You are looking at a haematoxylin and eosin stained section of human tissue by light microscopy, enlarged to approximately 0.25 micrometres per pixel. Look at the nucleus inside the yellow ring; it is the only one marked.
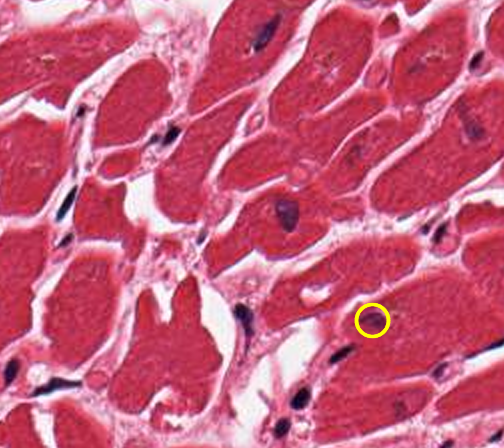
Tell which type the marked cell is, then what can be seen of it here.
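It is a cardiomyocyte. The nucleus is a plump oval and sits well inside the cell, surrounded on all sides by cytoplasm rather than pressed to its edge. The nucleus is a medium purple, paler than the slender, very dark nuclei lying in the thin pale gaps between the cells nearby, and broader than those. The cytoplasm is abundant and deep pink, with a faintly streaked, fine texture. The cell is one of many broad pink fibres packed side by side, separated only by narrow pale strands containing small dark nuclei.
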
